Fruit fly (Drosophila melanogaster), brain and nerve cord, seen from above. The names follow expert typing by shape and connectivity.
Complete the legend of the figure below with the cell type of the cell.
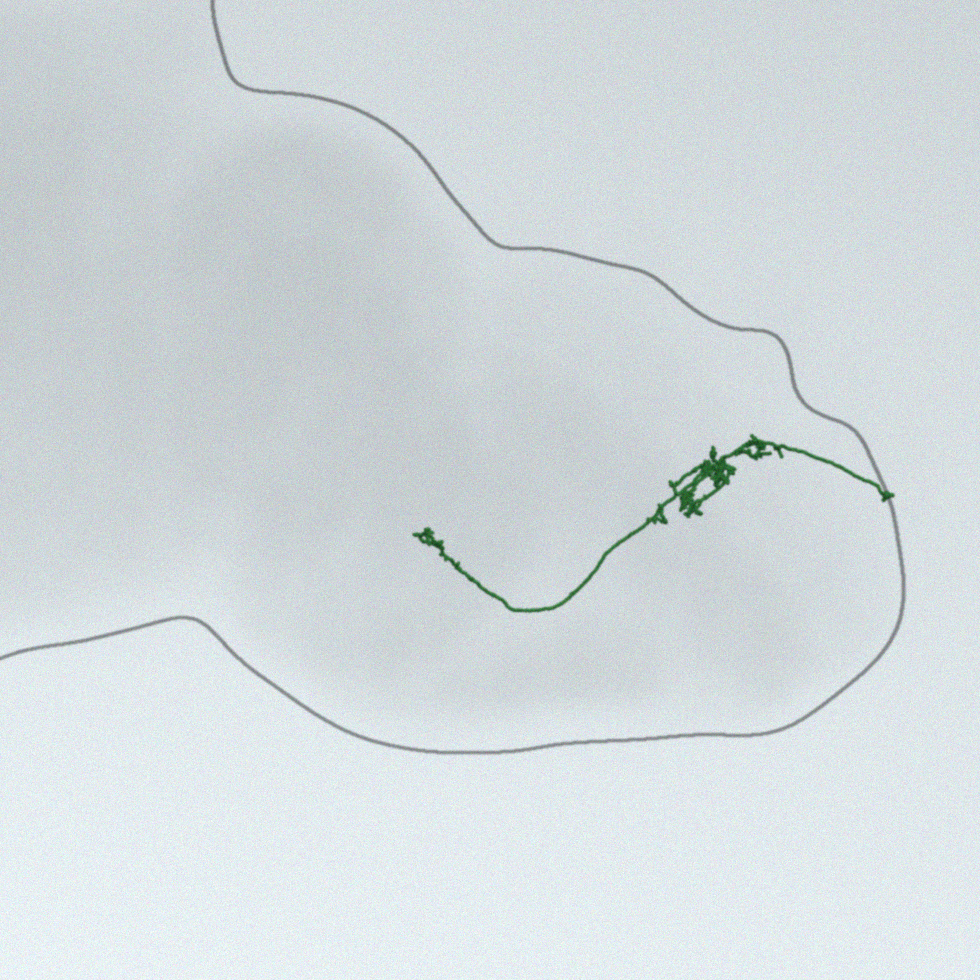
Tm5c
